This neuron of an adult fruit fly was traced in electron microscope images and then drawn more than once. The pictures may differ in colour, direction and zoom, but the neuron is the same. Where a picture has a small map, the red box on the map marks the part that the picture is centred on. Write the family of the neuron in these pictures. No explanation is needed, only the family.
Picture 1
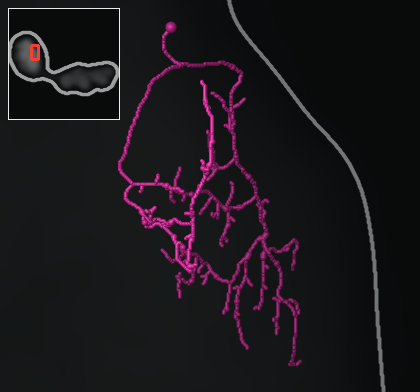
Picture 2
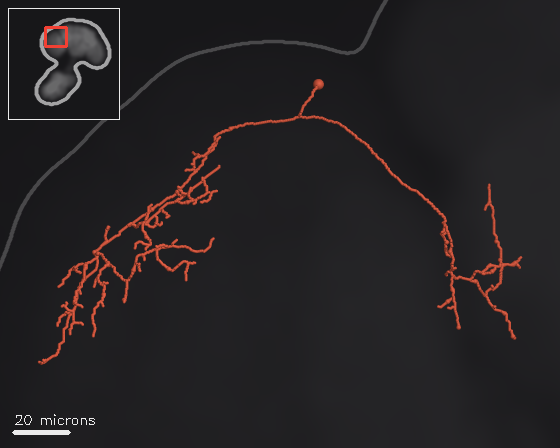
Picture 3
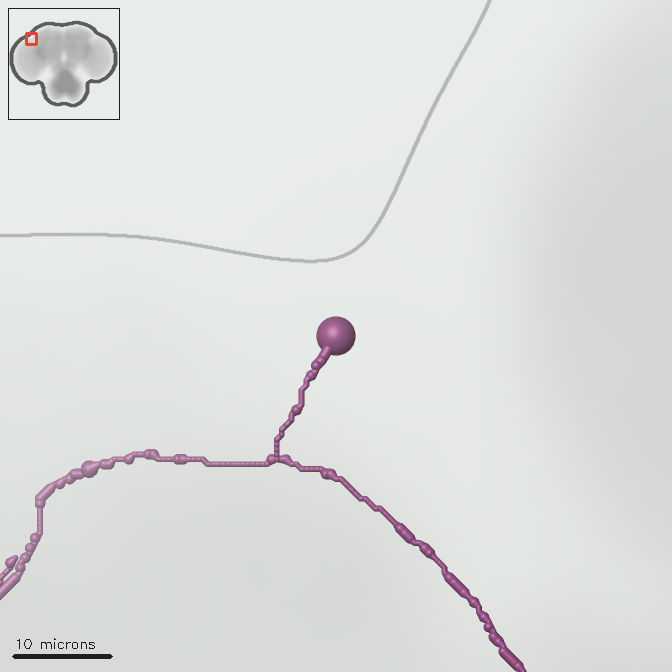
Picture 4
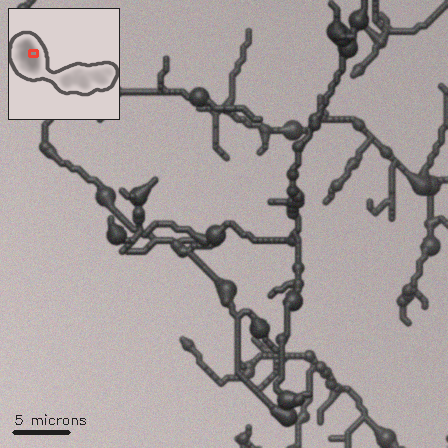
MeVP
